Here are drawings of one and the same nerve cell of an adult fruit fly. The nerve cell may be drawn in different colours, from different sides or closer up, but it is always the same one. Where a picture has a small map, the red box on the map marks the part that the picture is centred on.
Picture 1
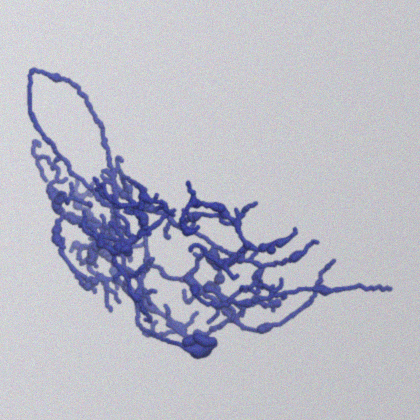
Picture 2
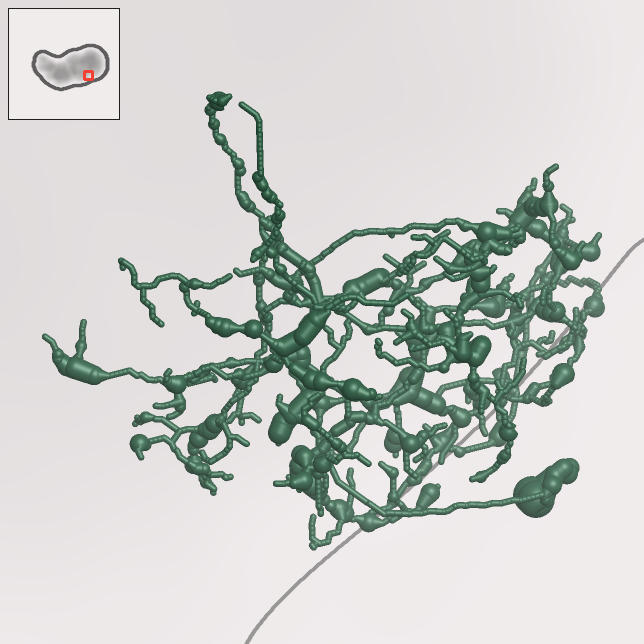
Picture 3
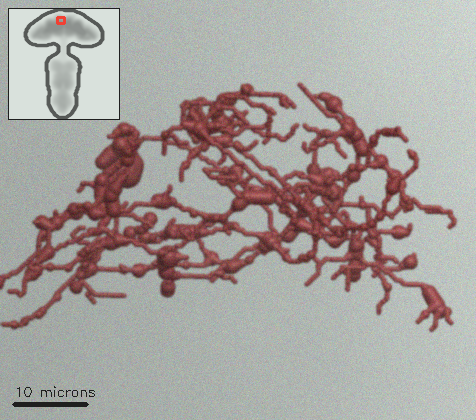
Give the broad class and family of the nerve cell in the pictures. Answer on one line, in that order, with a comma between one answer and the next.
central-brain intrinsic neuron, hemilineage TRdm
